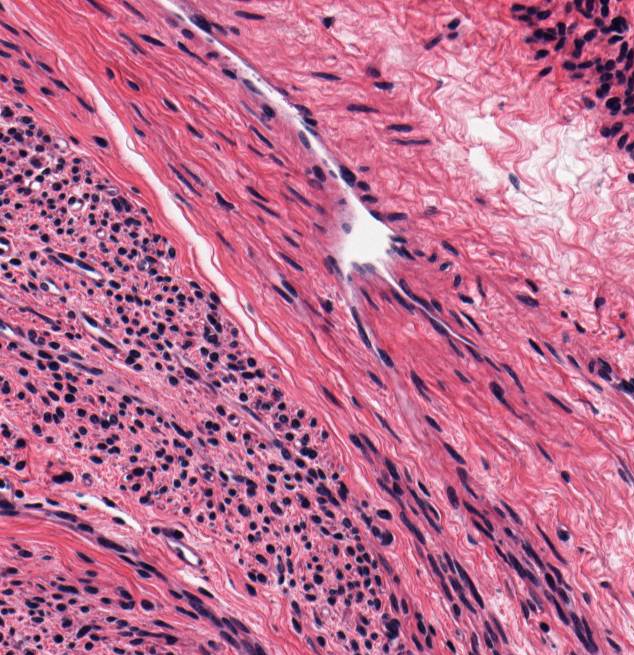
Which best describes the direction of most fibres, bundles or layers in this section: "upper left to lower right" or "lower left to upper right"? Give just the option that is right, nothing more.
Upper left to lower right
